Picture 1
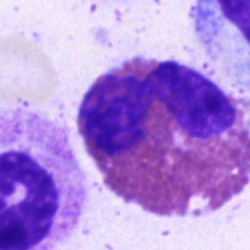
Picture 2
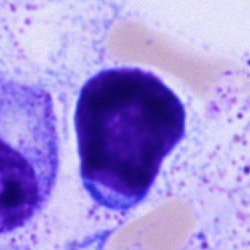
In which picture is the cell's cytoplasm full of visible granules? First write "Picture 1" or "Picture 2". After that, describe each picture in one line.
Picture 1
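In picture 1: Coarse granules pack the cytoplasm throughout.
In picture 2: No granules are seen in the visible cytoplasm.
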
